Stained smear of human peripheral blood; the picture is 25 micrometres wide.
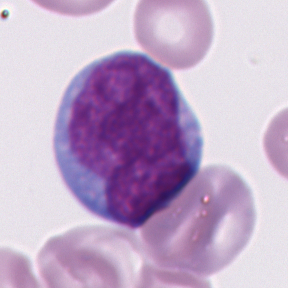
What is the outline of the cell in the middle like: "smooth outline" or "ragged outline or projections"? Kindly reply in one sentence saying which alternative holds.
The cell's outline is smooth, without projections.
